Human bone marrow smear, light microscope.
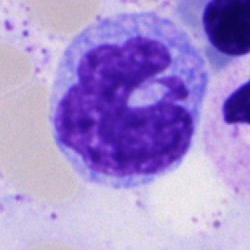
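Monocyte, shown at the centre. Its nucleus is deeply indented and curves around a small pale gap on the right; its chromatin is dark purple and clumped, with paler patches between clumps. No distinct nucleoli are visible, and the cytoplasm shows no coarse dark granules.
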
